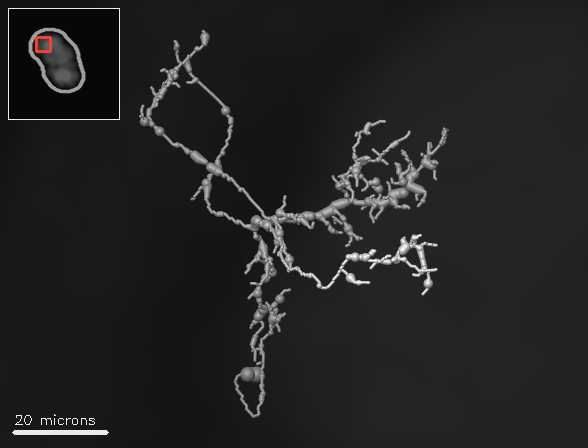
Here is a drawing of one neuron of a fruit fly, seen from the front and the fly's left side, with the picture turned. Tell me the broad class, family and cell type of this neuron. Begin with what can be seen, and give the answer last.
From top to bottom in the picture it spans about 85 microns. The picture shows dozens of branch ends. Its broad class is optic-lobe intrinsic neuron. Its family is Y. Its cell type is Y12.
